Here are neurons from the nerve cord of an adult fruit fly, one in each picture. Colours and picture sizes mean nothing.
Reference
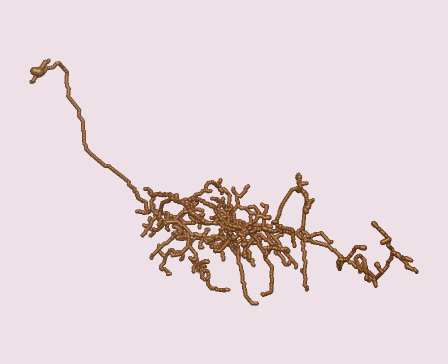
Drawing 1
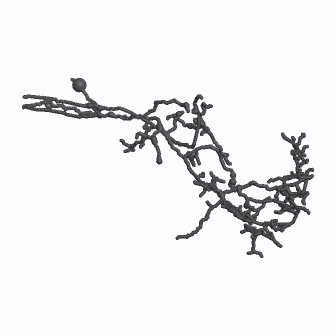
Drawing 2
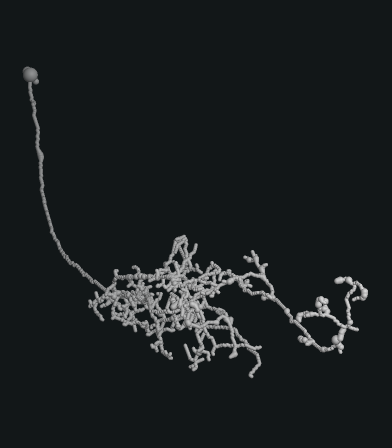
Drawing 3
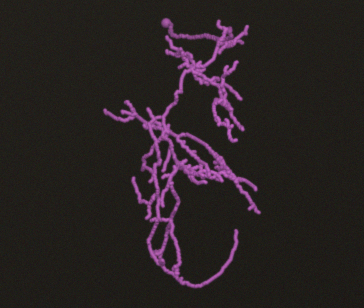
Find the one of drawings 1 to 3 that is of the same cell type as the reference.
2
